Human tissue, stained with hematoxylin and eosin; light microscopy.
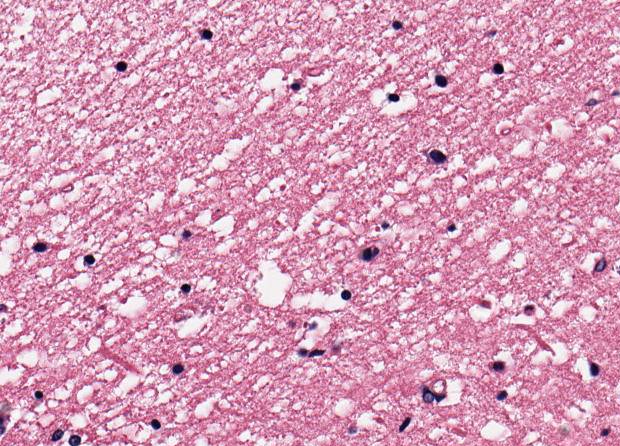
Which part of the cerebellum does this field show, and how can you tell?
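That's white matter. The whole field is a finely fibrillary pink matrix, with no glands, tubules or other organised units.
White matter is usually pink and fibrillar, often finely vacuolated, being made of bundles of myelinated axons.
Here the biggest clear spaces, where vacuoles have merged, sit near the centre. Nuclei are sparse and widely spaced, and several small dark ones sit inside clear perinuclear halos.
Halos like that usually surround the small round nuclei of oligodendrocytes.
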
